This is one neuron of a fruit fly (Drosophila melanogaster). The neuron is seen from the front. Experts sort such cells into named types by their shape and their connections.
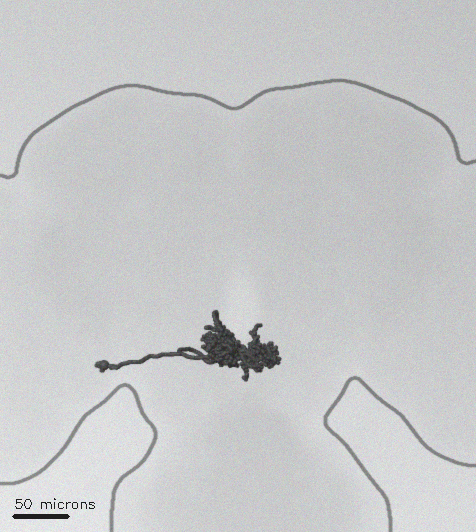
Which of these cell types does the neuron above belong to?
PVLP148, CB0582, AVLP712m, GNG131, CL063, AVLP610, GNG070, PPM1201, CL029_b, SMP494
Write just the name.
GNG070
